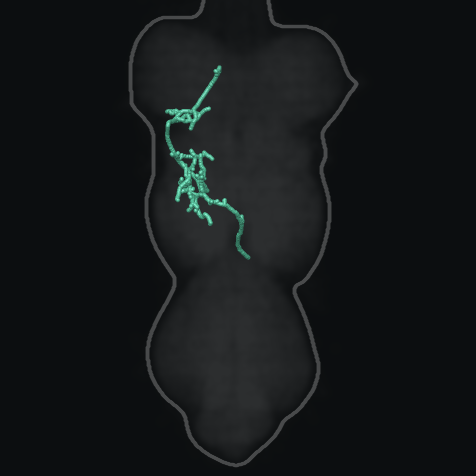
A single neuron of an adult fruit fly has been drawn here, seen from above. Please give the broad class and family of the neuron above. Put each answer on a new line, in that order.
nerve-cord intrinsic neuron
hemilineage 12B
